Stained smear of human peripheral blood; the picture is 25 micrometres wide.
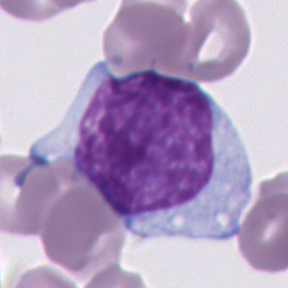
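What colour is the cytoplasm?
Pale blue, forming a rim that is widest on the right and lower side of the nucleus.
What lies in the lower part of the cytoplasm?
A few small clear vacuoles.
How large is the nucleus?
About 13 micrometres across.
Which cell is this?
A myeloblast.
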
